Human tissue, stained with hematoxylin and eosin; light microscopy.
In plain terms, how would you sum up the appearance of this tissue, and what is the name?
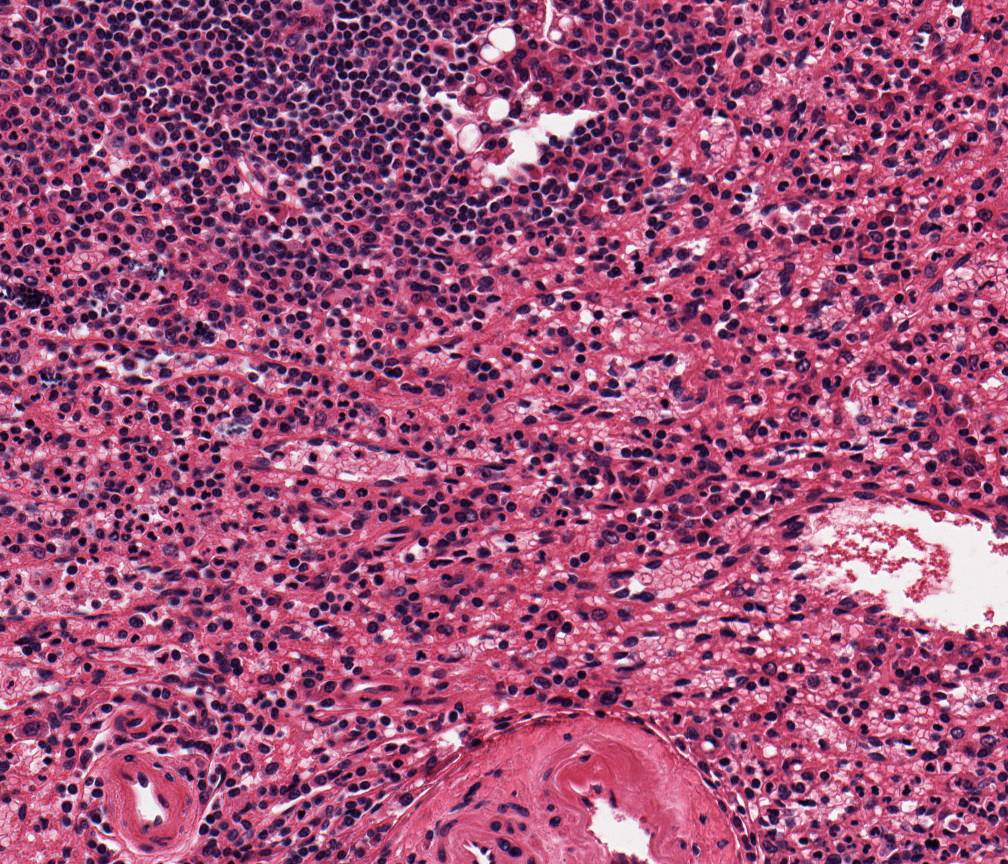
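Dense sheet of small cells with dark round nuclei, upper left. Groups of larger cells, pale finely vacuolated cytoplasm, through right and centre. Thin pink fibrous strands running diagonally across the middle, between cells. Wide thin-walled space at right edge, holding red blood cells. Tissue: spleen.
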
